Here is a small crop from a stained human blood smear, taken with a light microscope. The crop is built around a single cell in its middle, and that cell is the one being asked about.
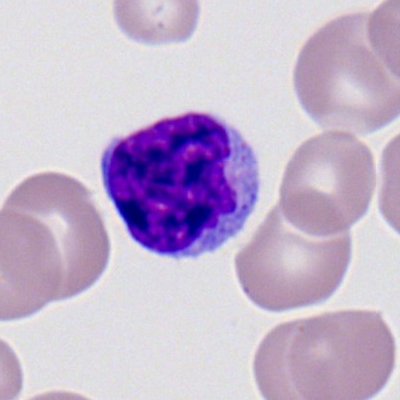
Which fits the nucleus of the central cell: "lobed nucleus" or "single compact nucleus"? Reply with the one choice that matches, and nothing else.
Single compact nucleus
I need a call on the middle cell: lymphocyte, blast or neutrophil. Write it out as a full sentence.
In this smear crop, the middle cell is a lymphocyte.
